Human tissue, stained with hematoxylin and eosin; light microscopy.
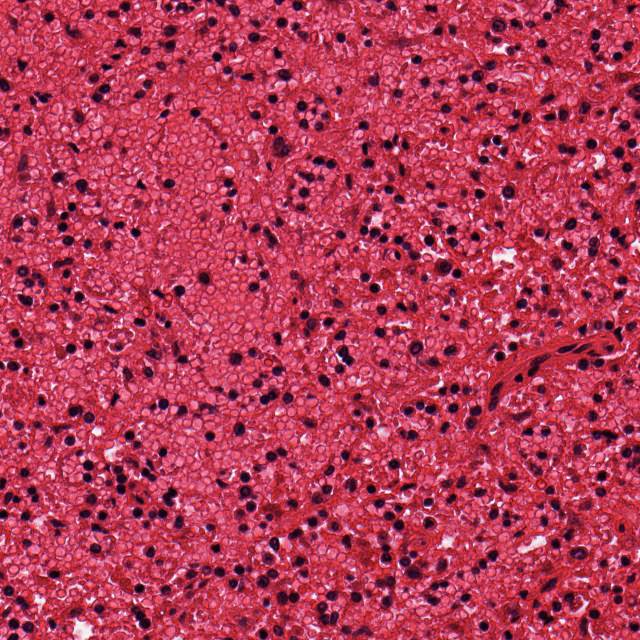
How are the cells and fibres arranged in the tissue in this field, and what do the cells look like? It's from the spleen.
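The entire field consists of a solid, diffuse sheet of tissue, without glands, tubules or lumen-lined units. Nuclei are mostly small, round and darkly stained. Between them lies a finely bubbly pink meshwork made up of many small rounded profiles. Fat cells are absent throughout the field.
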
